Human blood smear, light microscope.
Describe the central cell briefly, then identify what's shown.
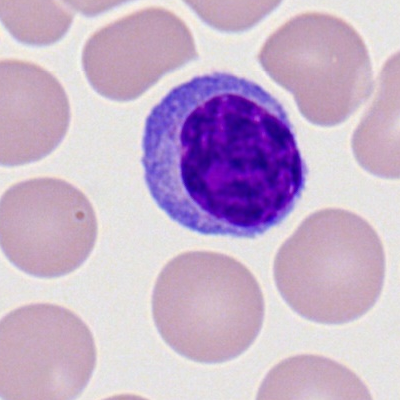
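The cell has a round outline. Its nucleus lies off-centre, toward the right side, with dark purple, coarsely clumped chromatin. The cytoplasm forms a crescent that is widest on the left side. The cell is a lymphocyte.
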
